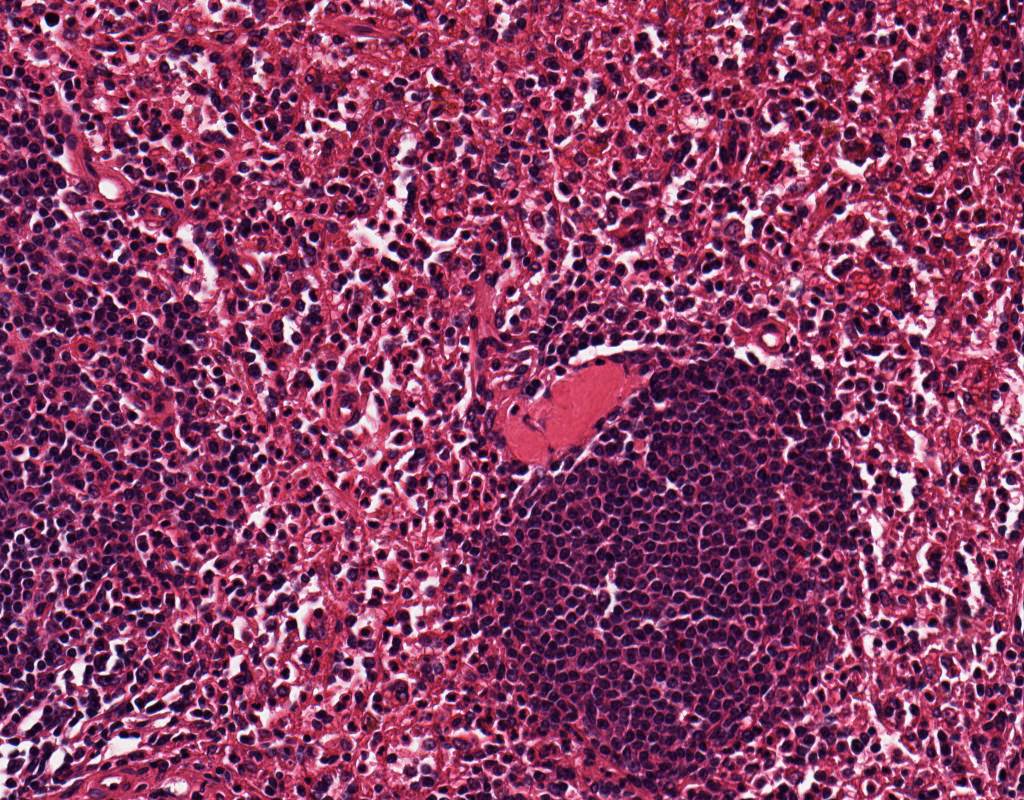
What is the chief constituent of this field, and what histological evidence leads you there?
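This is red pulp of the spleen. Filling most of the upper half, the tissue is loose and red, with many red blood cells among mixed cells and slit-like empty spaces between cords of cells.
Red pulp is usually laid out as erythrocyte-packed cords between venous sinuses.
The dense dark aggregate of small lymphocytes at lower centre-right stands apart from this pattern.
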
